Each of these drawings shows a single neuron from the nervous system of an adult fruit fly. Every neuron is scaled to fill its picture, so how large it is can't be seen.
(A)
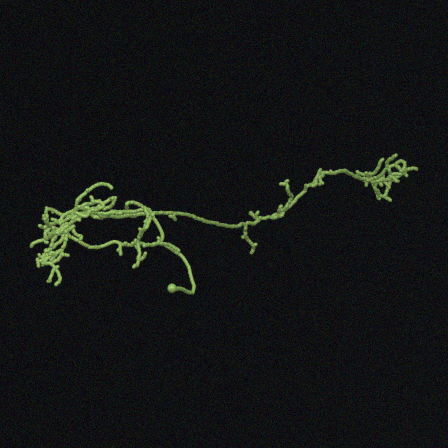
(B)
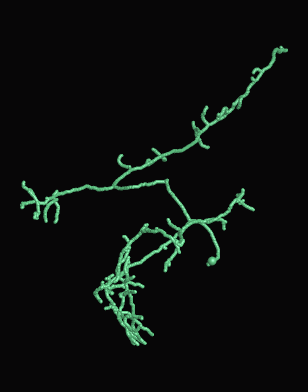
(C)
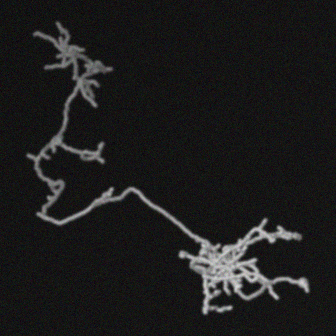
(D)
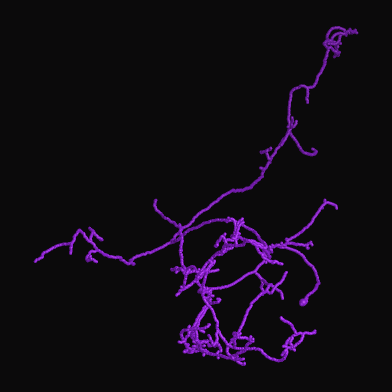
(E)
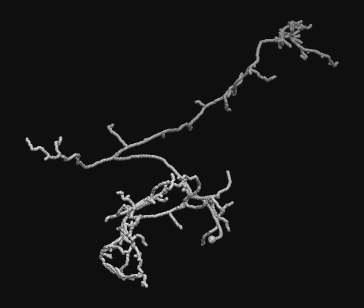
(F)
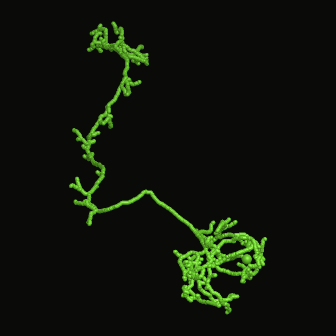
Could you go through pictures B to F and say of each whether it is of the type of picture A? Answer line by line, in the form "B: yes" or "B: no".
B: no
C: yes
D: yes
E: yes
F: yes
